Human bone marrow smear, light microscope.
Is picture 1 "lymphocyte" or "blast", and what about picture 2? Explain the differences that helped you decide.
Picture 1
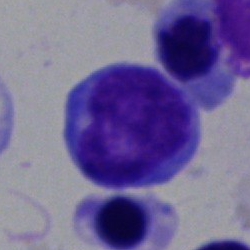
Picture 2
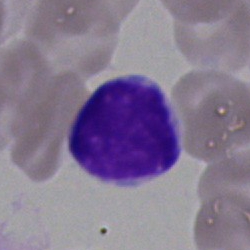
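Picture 1 shows a blast, and picture 2 shows a lymphocyte. The chromatin is the main difference. In the blast it is finely textured rather than coarsely clumped, while in the lymphocyte the dark purple chromatin is clumped into a mottled pattern with paler patches.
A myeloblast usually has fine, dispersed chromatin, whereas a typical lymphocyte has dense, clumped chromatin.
The cytoplasm also differs: the blast keeps a narrow blue rim around its nucleus, but the lymphocyte's rim is thin and barely visible. The blast's nucleus also has a small notch on its left side. In outline, the blast is roughly round with a smooth border, and the lymphocyte is roundish with a slightly flattened upper-left side and a smooth surface without projections. Both cells have a nucleus that fills most of the cell, and neither shows granules.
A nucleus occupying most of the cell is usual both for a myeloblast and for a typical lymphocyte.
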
